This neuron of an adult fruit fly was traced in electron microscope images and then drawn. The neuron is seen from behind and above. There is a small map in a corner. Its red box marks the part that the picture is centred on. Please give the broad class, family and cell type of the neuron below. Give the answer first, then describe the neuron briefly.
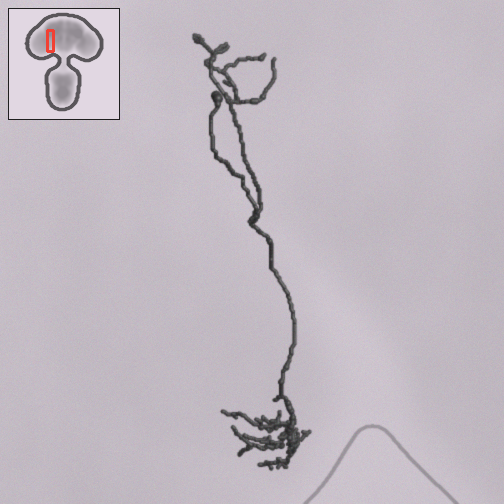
It is a visual projection neuron. Its family is hemilineage VPNp2. The cell type is LC18. Its cell body lies at the top of the picture. In this view it is more than twice as tall as it is wide.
